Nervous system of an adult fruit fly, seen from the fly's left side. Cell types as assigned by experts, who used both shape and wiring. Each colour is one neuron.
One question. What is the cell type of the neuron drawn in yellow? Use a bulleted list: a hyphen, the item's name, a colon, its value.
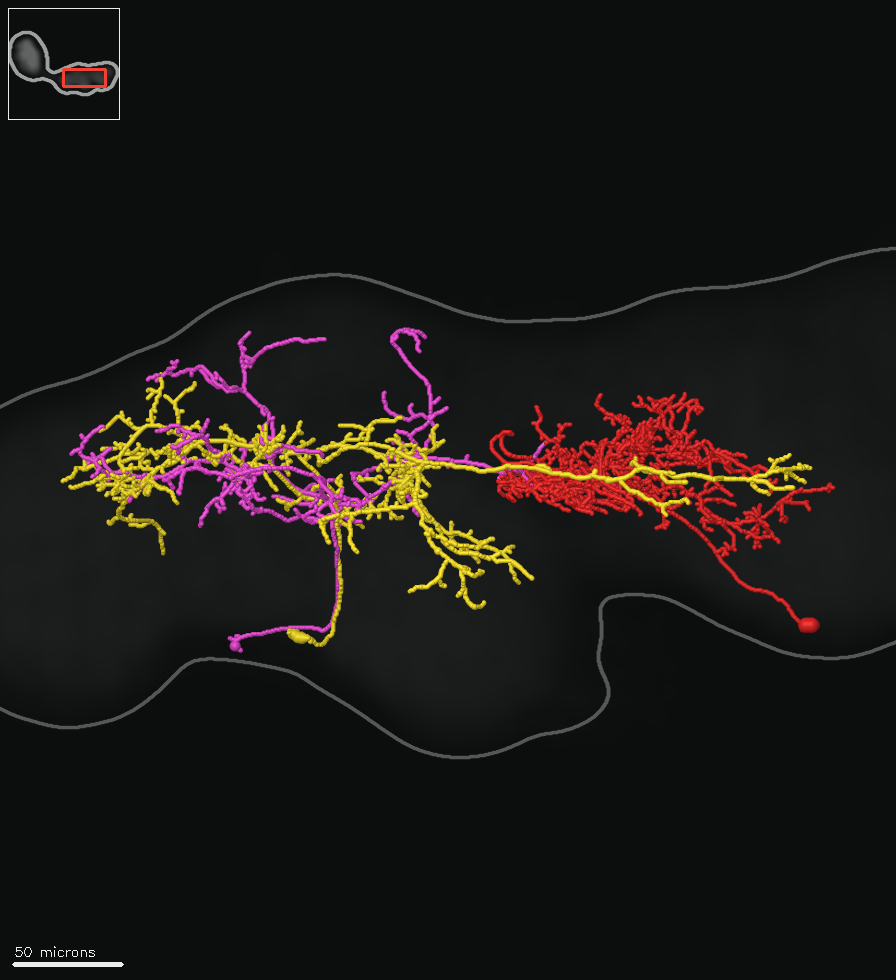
- cell type: IN07B023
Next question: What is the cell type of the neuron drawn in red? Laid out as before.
- cell type: IN07B034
